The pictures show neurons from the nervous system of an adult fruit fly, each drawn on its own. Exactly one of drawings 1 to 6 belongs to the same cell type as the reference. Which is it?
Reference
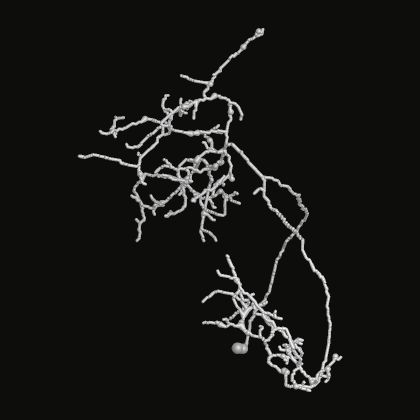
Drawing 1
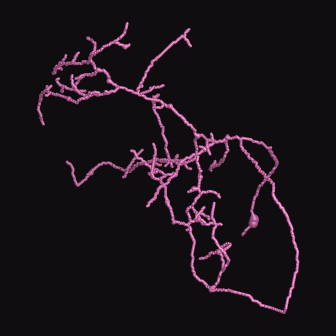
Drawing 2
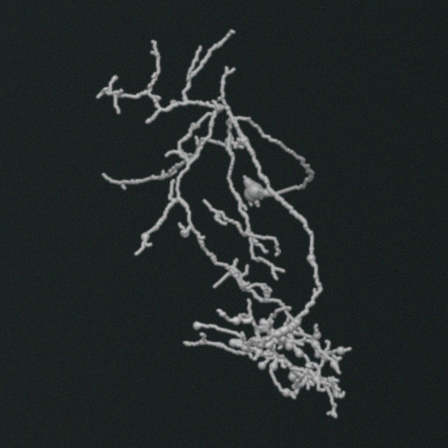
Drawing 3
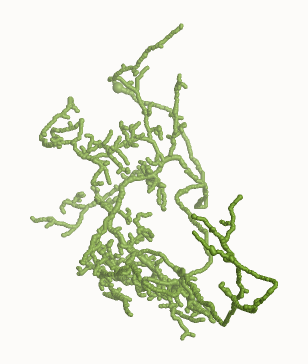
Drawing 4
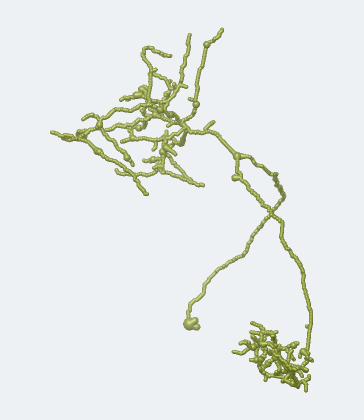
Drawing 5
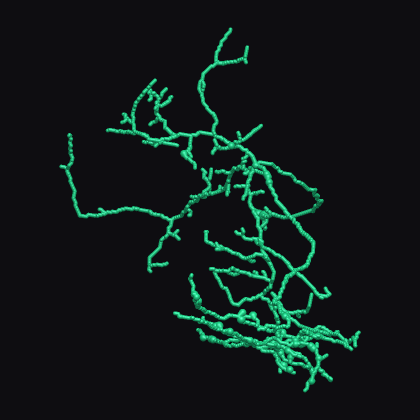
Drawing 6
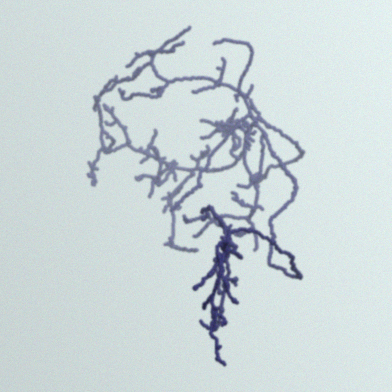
Drawing 4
